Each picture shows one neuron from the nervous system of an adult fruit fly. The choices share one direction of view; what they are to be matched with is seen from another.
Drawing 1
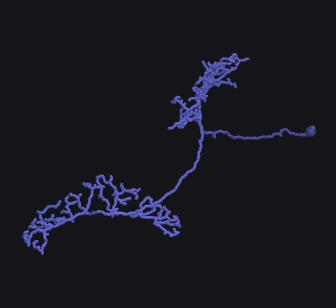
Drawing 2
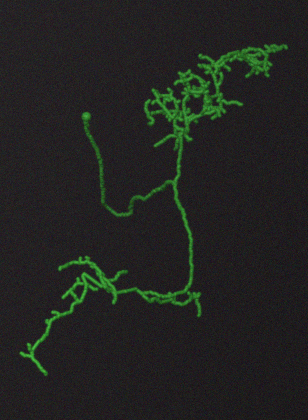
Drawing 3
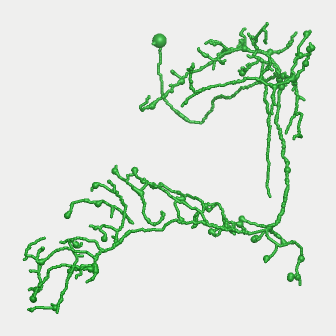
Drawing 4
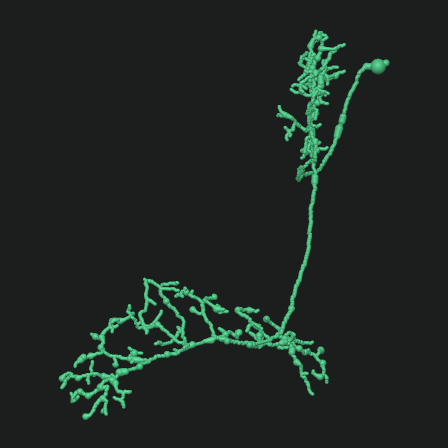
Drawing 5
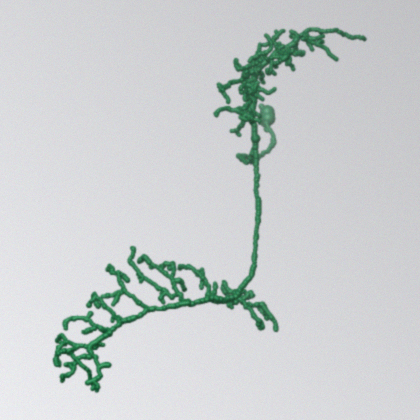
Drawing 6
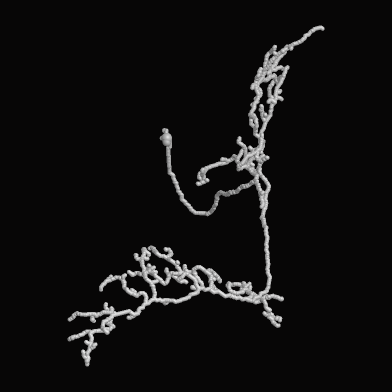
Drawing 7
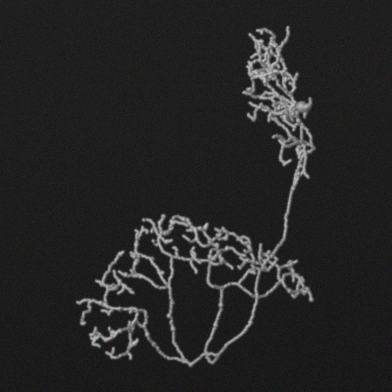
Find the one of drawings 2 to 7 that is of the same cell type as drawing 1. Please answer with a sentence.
Drawing 4 is of the same cell type.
